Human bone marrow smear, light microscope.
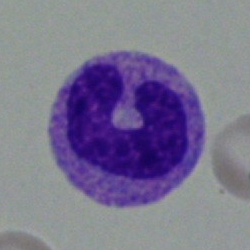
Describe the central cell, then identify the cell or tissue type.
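A deep notch cuts into the nucleus from the top, giving it a horseshoe shape. The chromatin is dark purple and coarsely clumped, and no nucleoli are visible. The cell itself has a round outline. This one is a band neutrophil.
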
